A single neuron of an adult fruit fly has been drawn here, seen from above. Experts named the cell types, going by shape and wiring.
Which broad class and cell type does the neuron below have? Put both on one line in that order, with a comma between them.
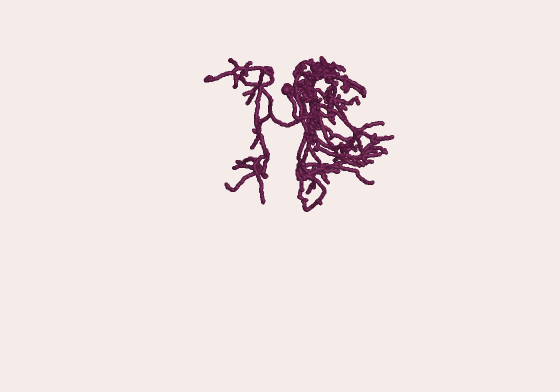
central-brain intrinsic neuron, LAL007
